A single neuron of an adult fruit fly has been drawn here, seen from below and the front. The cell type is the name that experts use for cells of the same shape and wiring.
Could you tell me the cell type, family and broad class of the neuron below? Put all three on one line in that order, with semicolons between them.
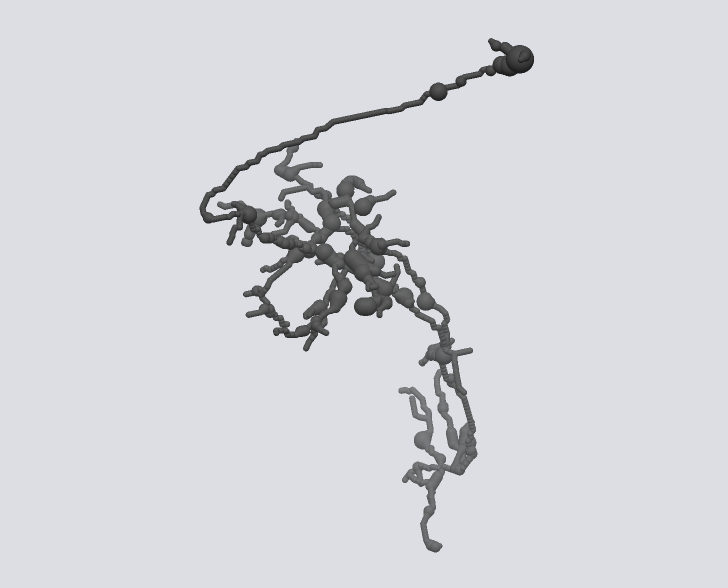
Mi10; Mi; optic-lobe intrinsic neuron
